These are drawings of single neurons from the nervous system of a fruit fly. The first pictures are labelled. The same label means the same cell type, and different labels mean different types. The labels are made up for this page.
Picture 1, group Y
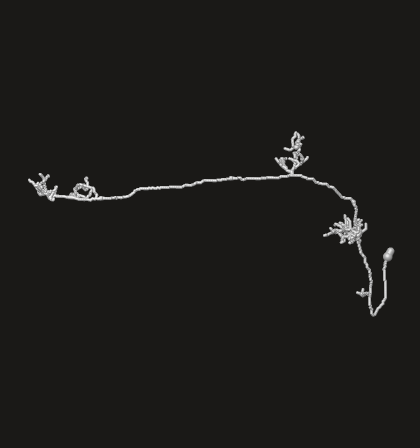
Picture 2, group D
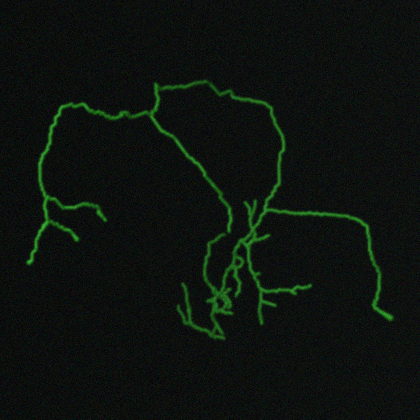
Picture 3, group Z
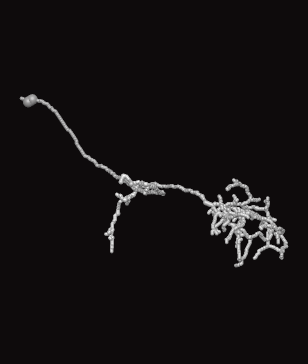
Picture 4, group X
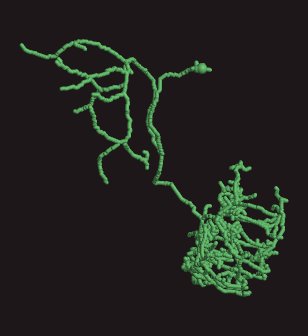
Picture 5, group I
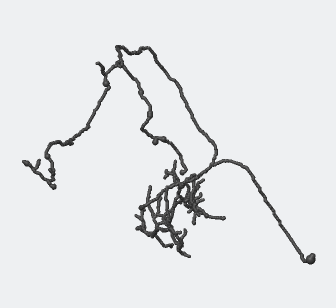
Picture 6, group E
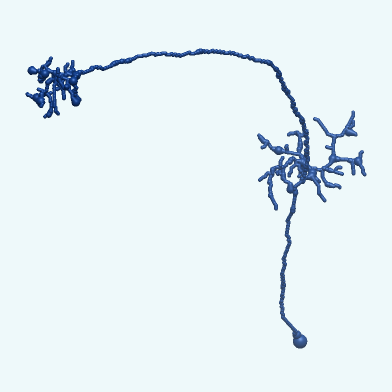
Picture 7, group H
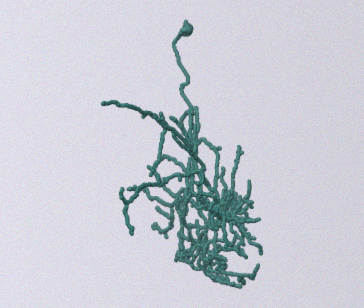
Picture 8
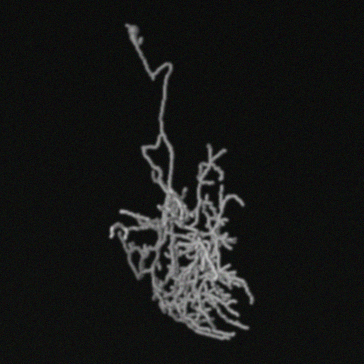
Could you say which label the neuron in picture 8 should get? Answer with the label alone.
group H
